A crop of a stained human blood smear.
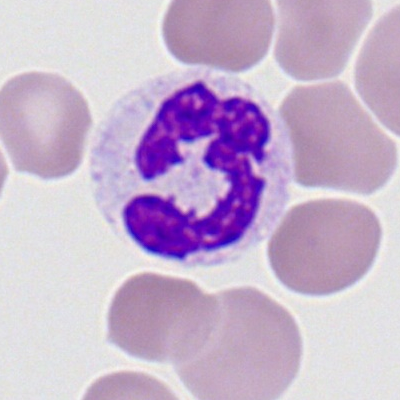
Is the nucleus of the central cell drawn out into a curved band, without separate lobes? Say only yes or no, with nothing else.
Yes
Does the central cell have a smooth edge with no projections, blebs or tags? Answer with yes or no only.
Yes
